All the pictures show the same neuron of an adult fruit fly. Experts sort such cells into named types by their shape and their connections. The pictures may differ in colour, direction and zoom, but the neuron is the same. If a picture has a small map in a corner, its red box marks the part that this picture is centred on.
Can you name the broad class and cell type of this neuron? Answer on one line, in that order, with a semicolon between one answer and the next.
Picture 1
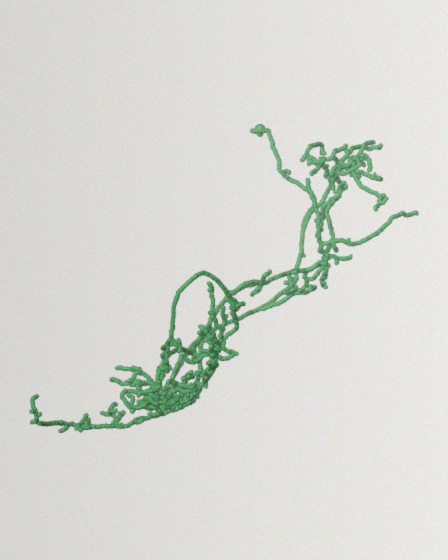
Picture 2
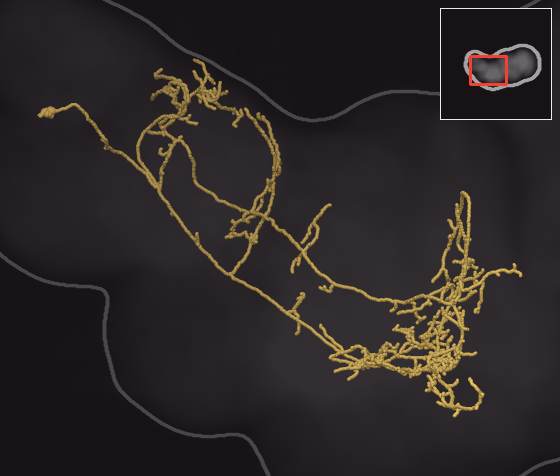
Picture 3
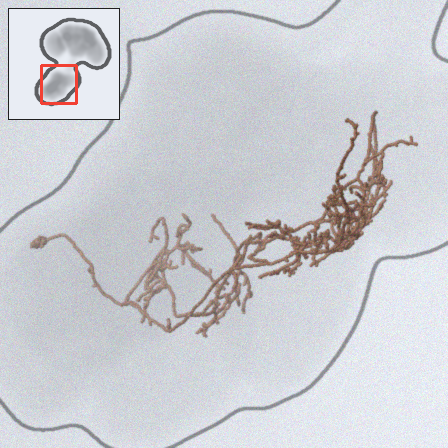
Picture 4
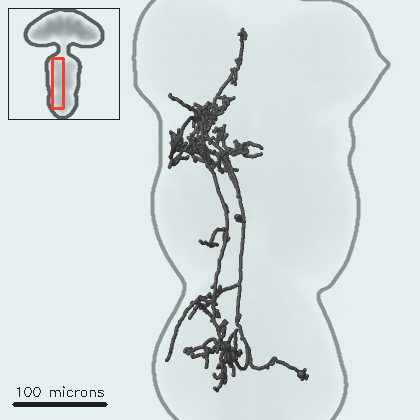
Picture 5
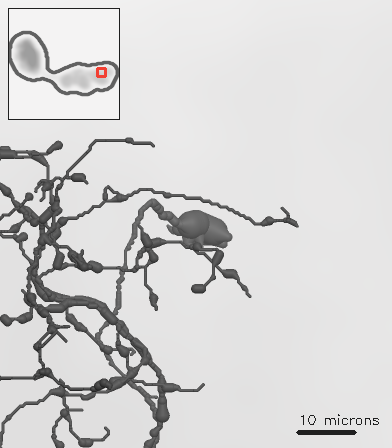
nerve-cord intrinsic neuron; INXXX216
